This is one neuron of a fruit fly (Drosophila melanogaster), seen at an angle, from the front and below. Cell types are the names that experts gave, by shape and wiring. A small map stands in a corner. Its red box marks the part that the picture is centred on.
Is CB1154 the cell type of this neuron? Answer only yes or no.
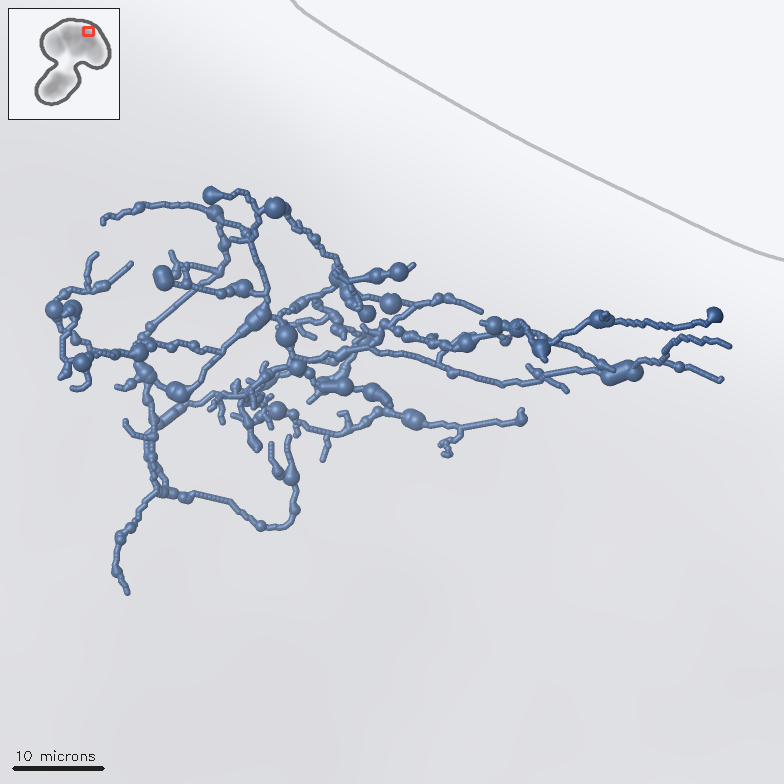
yes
